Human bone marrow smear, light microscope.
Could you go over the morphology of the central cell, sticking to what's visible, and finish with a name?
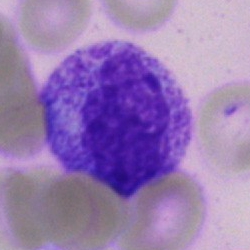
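Checked in turn: the nucleus fills most of the cell and lies toward the right side; its chromatin is dark purple and coarsely clumped. The rim of cytoplasm is widest on the left, where it is paler and lilac-blue, and many dark purple granules are scattered through it. Name: myelocyte.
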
